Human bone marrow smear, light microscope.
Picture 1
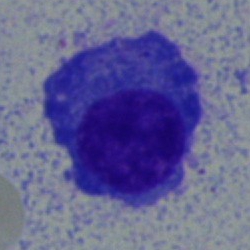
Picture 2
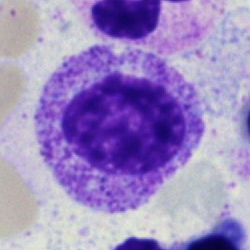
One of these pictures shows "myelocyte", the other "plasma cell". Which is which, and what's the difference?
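The first picture shows a plasma cell; the second shows a myelocyte. The plasma cell has an irregular outline set with many small blunt bumps, most distinct along its upper and right edges. The myelocyte, by contrast, is roughly round in outline. In the plasma cell the cytoplasm stains deep blue and holds no visible granules.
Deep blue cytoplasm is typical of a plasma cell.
The myelocyte's cytoplasm, which rims the nucleus on every side, is crowded with purple-violet granules reaching out to the cell edge, and no clear vacuoles appear in it. Its chromatin is dark purple and somewhat clumped, with paler patches in between.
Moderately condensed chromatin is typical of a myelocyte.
A pale round cell without a nucleus lies at the lower left edge of the first picture, apart from the plasma cell.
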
